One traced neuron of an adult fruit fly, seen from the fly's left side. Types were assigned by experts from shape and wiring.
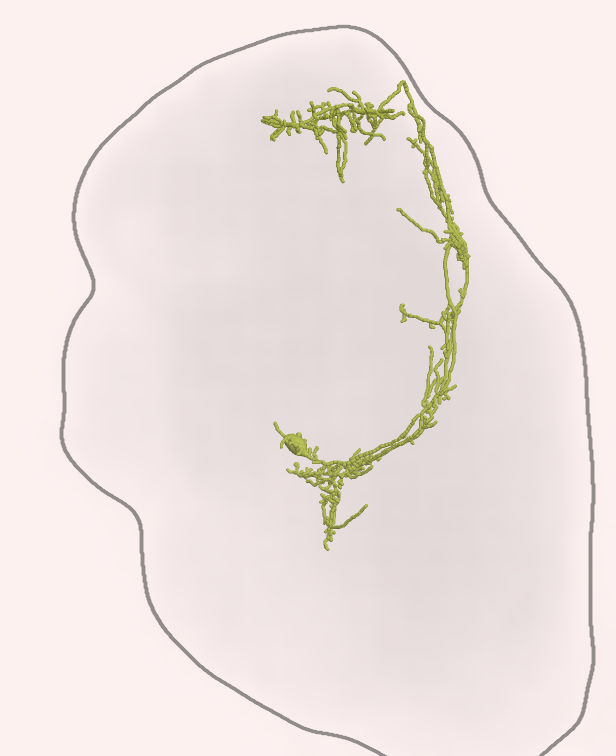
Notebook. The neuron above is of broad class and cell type: visual projection neuron; 5thsLNv_LNd6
